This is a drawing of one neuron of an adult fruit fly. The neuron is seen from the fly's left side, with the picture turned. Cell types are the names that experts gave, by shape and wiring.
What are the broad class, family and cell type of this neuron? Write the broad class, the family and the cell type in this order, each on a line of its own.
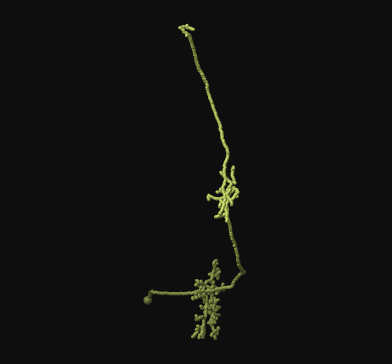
visual projection neuron
MeTu
MeTu4c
